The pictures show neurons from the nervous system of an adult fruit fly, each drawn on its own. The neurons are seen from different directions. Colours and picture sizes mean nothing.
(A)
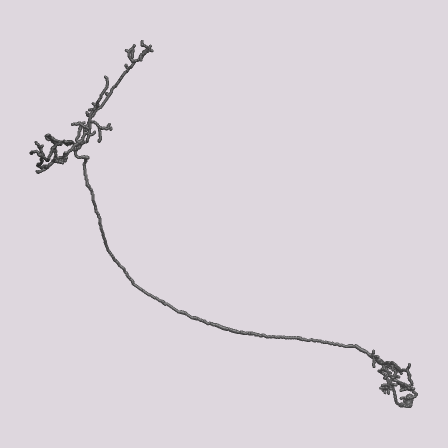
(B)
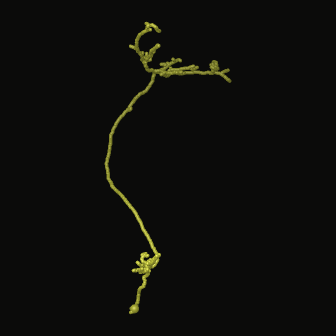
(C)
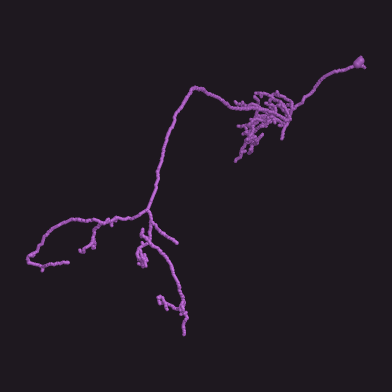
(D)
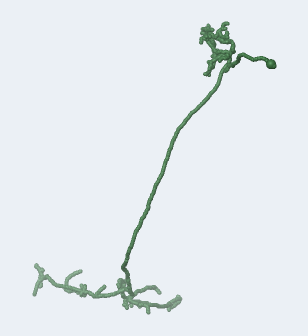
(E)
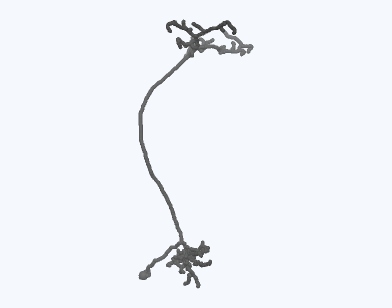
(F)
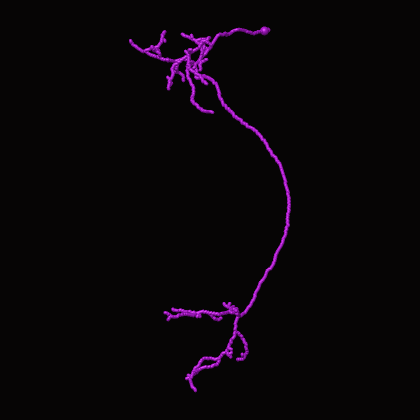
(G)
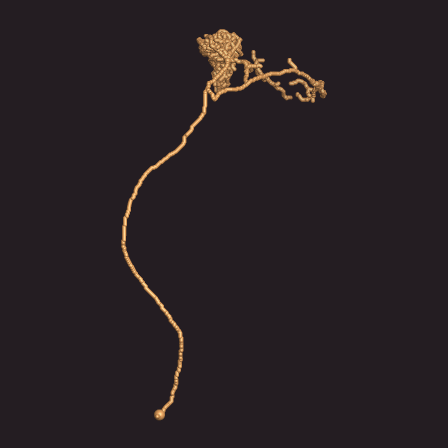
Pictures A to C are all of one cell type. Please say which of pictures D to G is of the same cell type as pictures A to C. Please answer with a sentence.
Picture D is of the same cell type.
